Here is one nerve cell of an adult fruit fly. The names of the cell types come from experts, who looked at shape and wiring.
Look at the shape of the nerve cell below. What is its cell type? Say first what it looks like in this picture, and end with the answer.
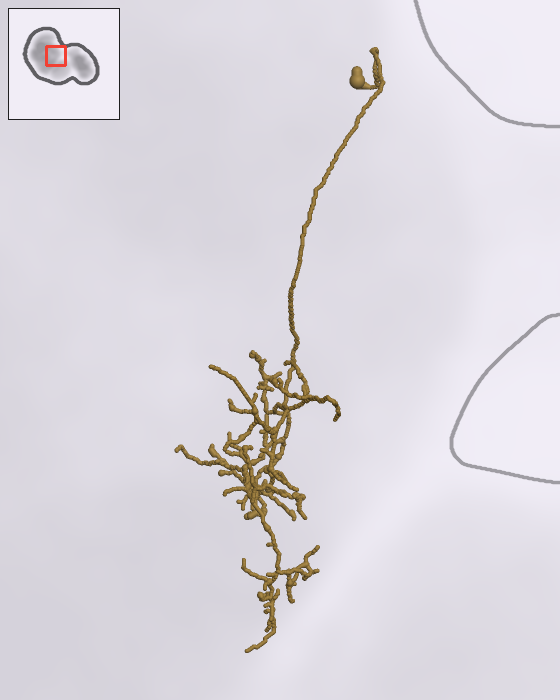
The picture shows dozens of branch ends. As drawn here it is more than twice as tall as it is wide. It is a central-brain intrinsic neuron. The cell type is CB3738.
